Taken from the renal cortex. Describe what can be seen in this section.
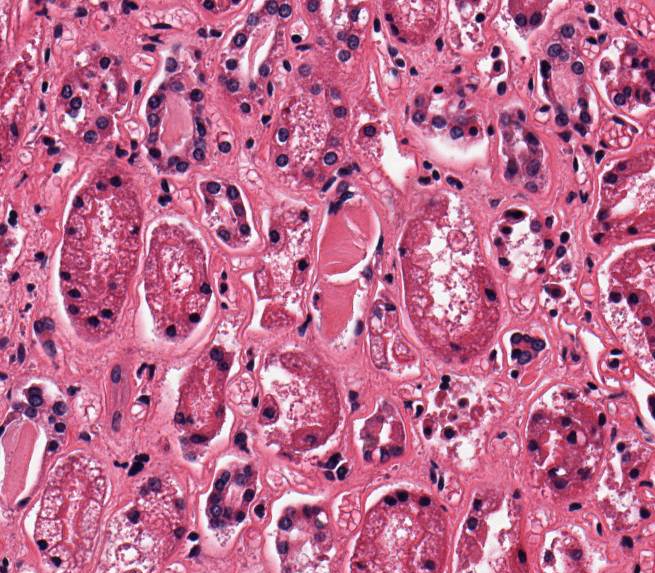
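Tubules, closely packed, fill the whole field in round, oval and elongated profiles. Lining: a single layer of epithelial cells with round, dark-staining nuclei. Cytoplasm: in many lining cells pale, finely vacuolated and mixed with pink granular material. Lumina: many contain loose granular pink debris instead of being empty.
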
